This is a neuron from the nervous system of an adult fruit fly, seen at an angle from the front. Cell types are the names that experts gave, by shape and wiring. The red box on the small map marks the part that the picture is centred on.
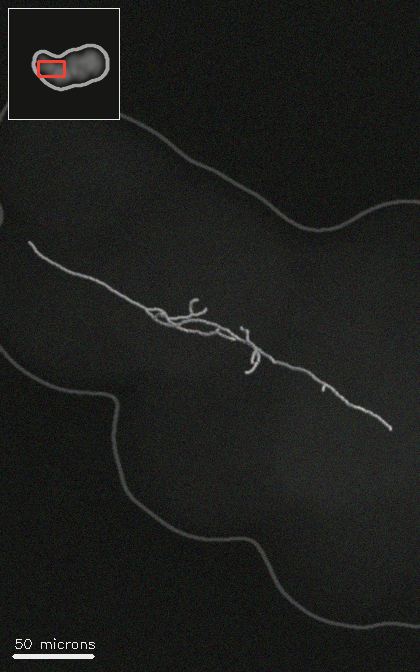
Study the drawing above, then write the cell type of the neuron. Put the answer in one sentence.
The cell type is SApp08.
